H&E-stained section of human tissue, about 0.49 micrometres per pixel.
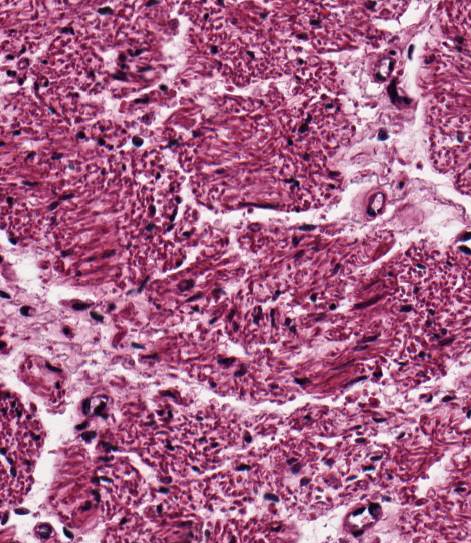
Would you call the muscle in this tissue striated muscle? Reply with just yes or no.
No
